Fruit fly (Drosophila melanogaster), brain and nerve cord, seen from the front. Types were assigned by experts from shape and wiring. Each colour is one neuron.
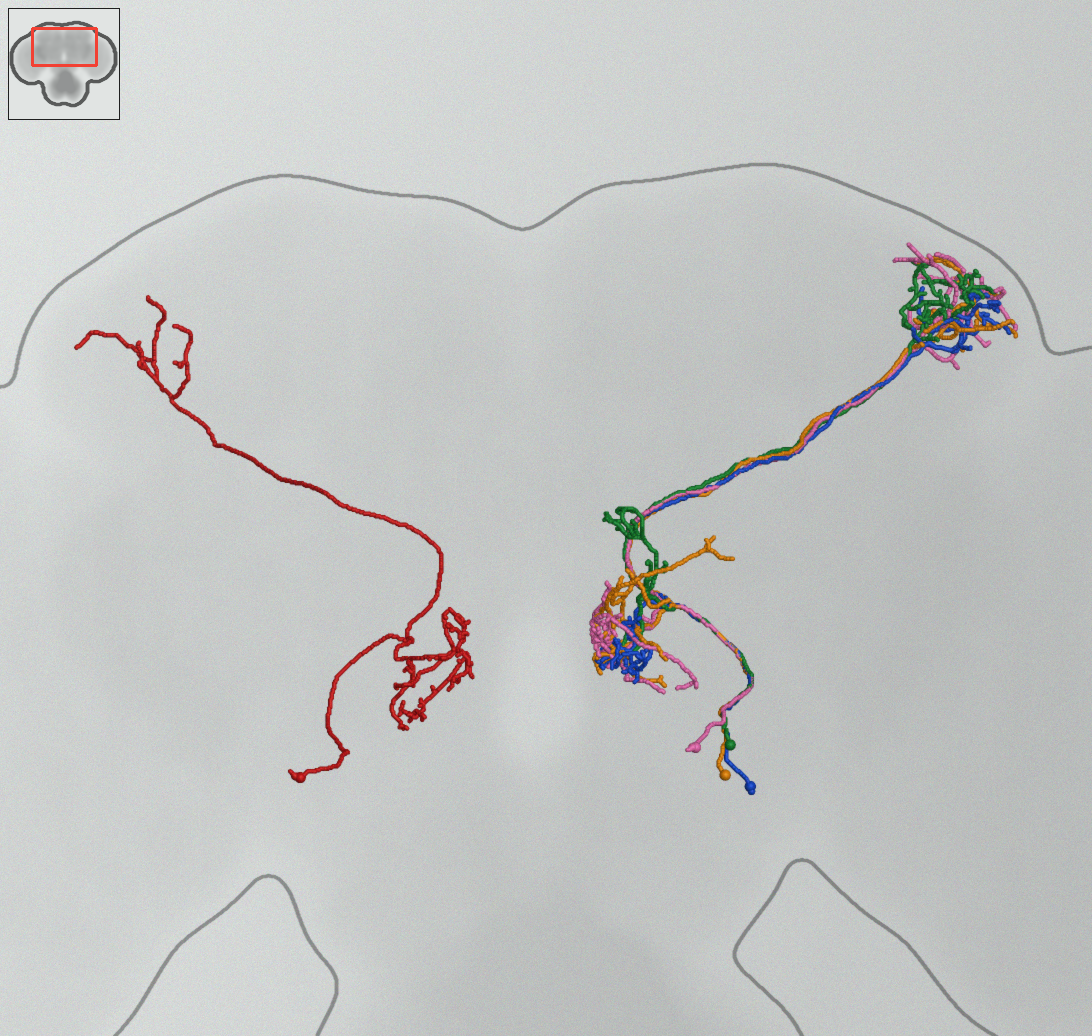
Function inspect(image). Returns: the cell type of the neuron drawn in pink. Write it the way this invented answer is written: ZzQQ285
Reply: CB2589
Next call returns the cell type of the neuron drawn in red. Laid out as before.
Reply: M_vPNml78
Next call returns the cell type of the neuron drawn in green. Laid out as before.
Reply: DM3_vPN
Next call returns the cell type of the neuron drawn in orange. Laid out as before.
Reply: M_vPNml88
